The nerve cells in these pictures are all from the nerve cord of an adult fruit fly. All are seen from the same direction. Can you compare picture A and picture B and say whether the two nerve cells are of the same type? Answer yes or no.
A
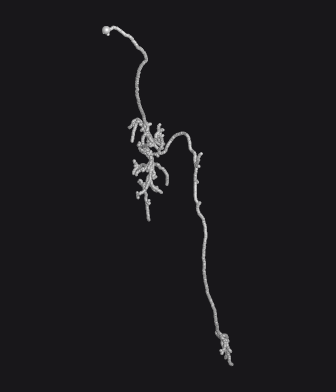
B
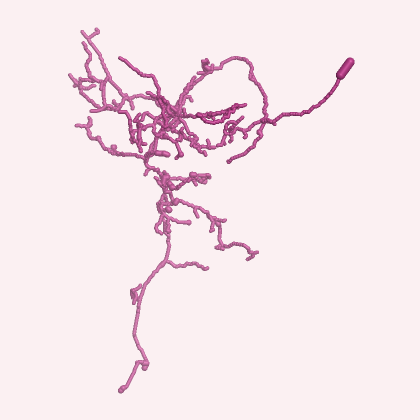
no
